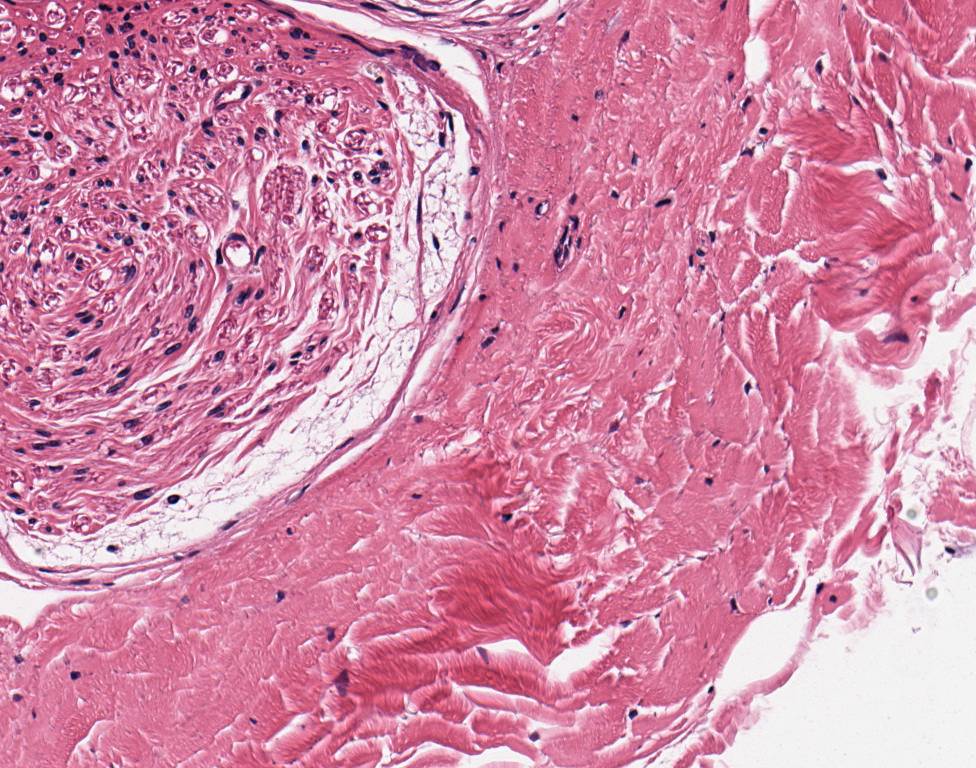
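Tibial nerve: a rounded structure in a thin sheath occupies the upper left, packed with many small round profiles cut across, among scattered dark elongated nuclei. Dense fibrous tissue fills the rest, made of thick, deeply eosinophilic collagen bundles running in many directions, with sparse, small, dark, spindle-shaped nuclei.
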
